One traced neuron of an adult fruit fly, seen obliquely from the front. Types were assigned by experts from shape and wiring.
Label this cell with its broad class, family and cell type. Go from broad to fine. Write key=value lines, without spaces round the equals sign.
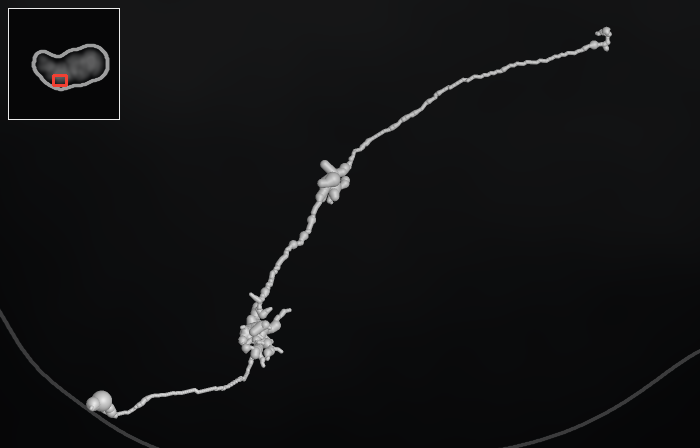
broad_class=optic-lobe intrinsic neuron
family=Tm
cell_type=Tm1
